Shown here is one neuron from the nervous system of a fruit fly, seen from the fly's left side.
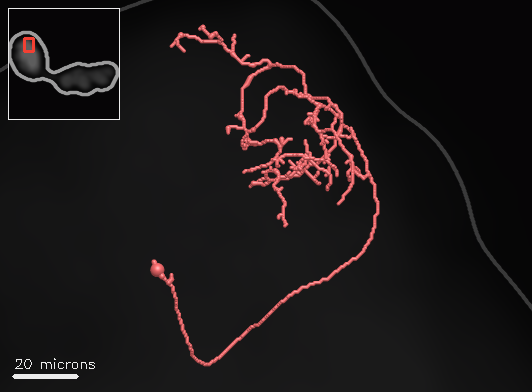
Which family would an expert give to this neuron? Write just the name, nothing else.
hemilineage LHa3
